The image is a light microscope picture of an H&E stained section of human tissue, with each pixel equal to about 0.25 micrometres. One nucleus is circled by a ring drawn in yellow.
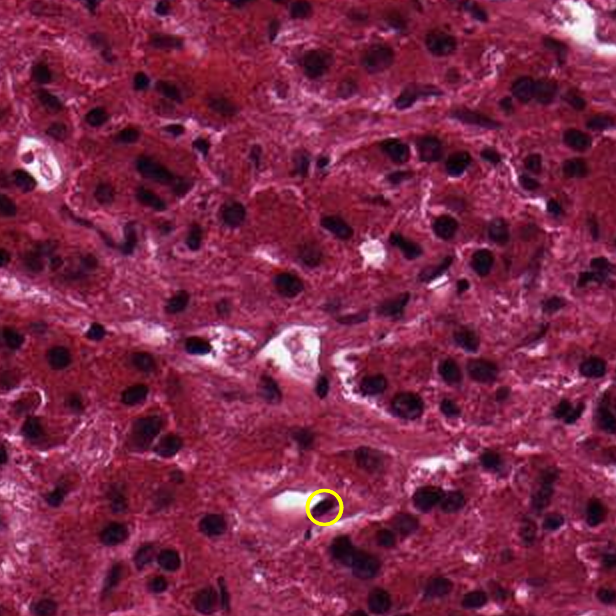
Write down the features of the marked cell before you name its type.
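The nucleus is elongated and flattened, tapering toward its ends. The nucleus is dark and evenly stained, with no internal detail visible. The nucleus lies right at the edge of a small clear lumen and follows the curve of its wall. Almost no cytoplasm can be made out around the nucleus; only a thin pink rim lines the lumen. It is an endothelial cell.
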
